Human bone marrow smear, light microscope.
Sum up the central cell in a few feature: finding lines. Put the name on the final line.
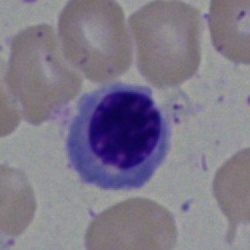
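Outline: roughly round, slightly uneven border
Chromatin: dark purple, densely packed
Granules: none visible in the cytoplasm
Surroundings: small purple fragments just right of the cell, among red cells
Cell: erythroblast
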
